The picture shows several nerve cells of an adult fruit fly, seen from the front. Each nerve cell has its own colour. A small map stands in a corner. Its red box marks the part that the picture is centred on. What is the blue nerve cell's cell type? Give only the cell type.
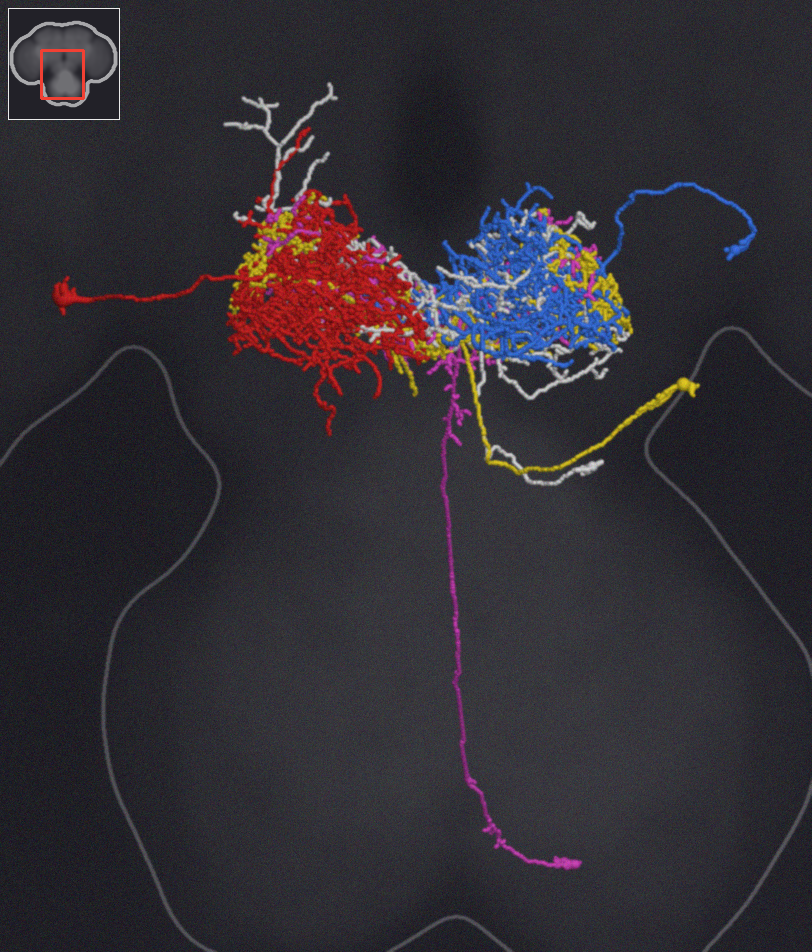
GNG096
